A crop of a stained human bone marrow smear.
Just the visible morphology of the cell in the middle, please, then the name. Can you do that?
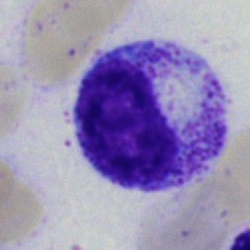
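Nucleus fills left part of cell; cytoplasm on right. Cytoplasm crowded with purple granules. Pale zone with few granules in upper-right cytoplasm, beside nucleus. A few loose purple granules just outside cell, left side. Myelocyte.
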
